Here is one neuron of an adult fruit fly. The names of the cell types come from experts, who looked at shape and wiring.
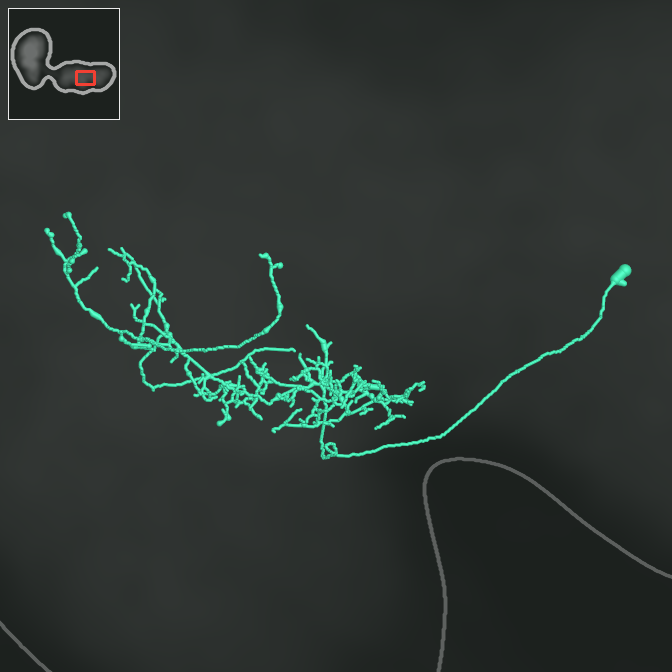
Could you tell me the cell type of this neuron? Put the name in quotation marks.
"IN01B048_b"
